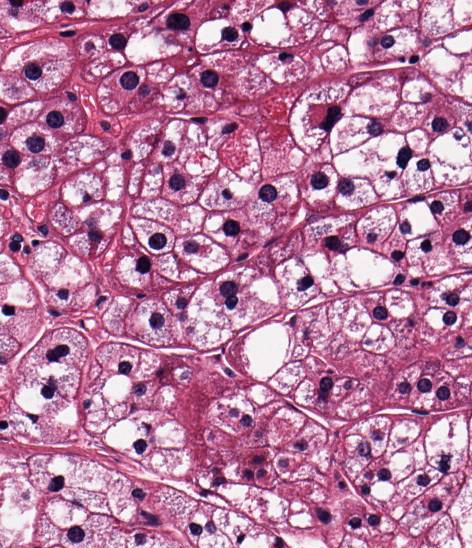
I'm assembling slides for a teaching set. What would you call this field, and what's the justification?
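The field shows the zona fasciculata of the adrenal gland. Its cells have abundant pale cytoplasm, largely clear or finely vacuolated, with wispy pink strands between the vacuoles. Most cells contain one round, dark nucleus near the cell centre.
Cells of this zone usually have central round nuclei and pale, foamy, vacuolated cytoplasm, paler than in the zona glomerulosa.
The cells lie in small nests bounded by thin, branching pink septa, and no thick fibrous bands are present.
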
